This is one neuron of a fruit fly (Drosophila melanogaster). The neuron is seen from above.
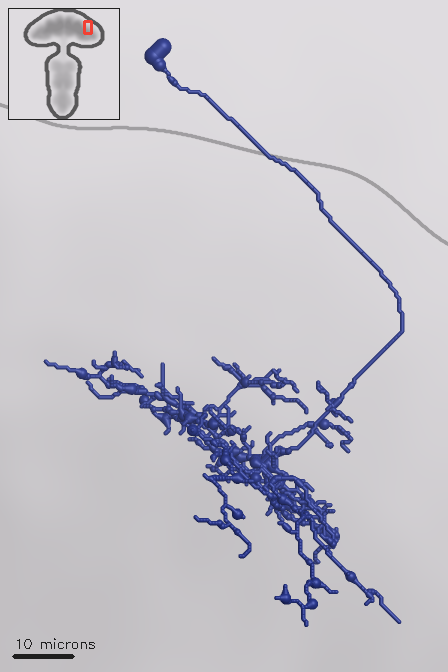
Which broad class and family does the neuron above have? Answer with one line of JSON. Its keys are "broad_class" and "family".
{"broad_class": "optic-lobe intrinsic neuron", "family": "Cm"}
